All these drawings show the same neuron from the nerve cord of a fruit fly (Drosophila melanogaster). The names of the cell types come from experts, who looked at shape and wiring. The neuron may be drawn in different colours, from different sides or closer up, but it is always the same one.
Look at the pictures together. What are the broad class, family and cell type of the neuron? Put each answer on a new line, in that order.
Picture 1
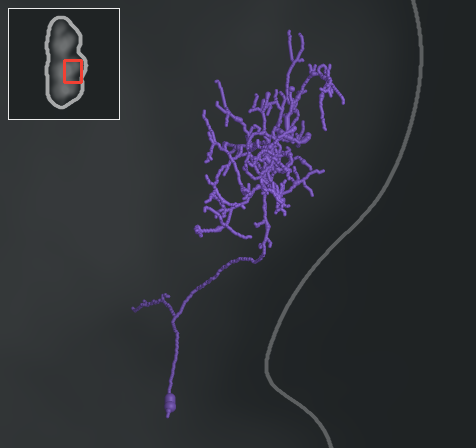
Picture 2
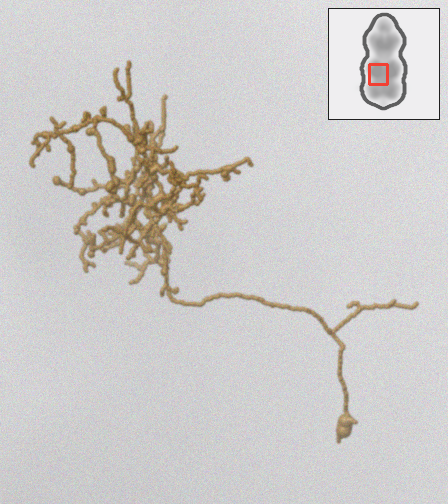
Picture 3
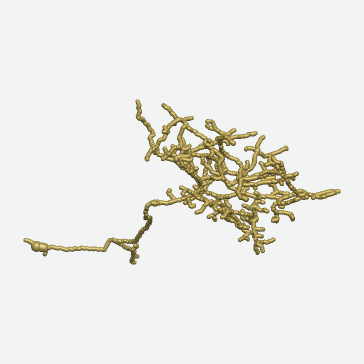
nerve-cord intrinsic neuron
hemilineage 14A
IN14A105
